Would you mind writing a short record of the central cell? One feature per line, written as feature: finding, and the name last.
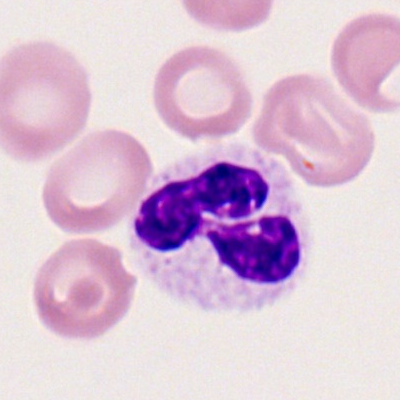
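Outline: round, smooth
Chromatin: dark purple, coarsely clumped
Cytoplasm: plentiful, pale pinkish-lilac
Granules: fine, faint lilac, within the cytoplasm
Name: segmented neutrophil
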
